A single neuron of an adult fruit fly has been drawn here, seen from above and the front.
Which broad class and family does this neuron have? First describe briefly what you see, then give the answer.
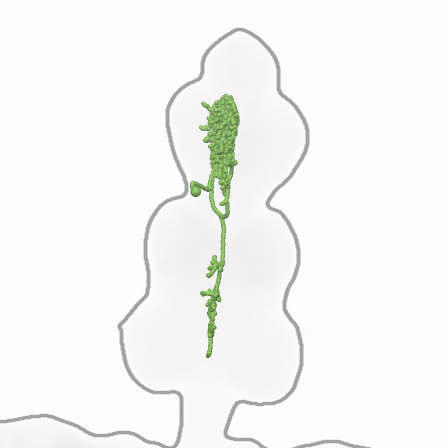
The cell body can be seen in the middle of the picture. In this view it is more than twice as tall as it is wide. This is a nerve-cord intrinsic neuron. Its family is hemilineage 17A.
